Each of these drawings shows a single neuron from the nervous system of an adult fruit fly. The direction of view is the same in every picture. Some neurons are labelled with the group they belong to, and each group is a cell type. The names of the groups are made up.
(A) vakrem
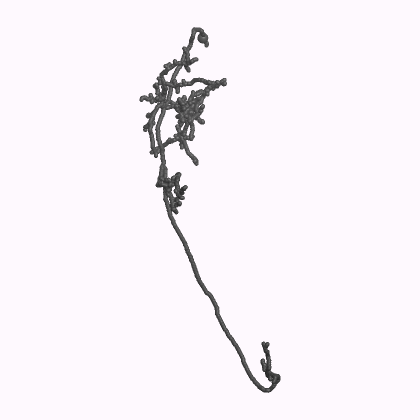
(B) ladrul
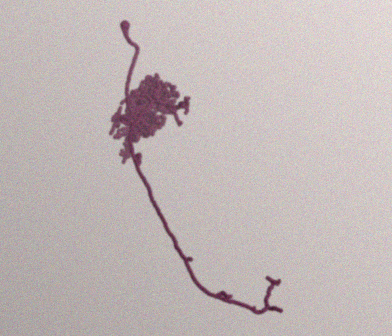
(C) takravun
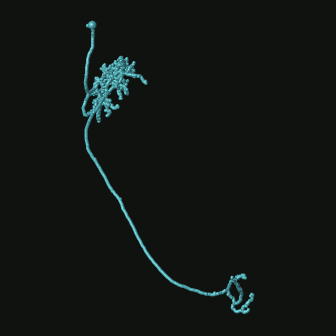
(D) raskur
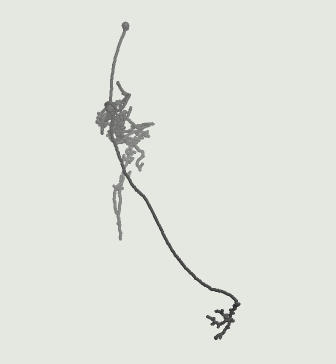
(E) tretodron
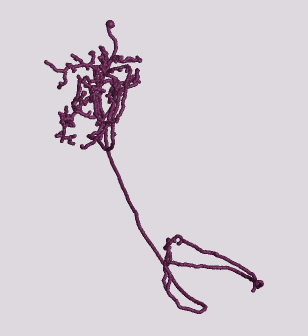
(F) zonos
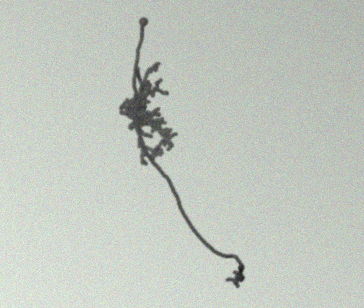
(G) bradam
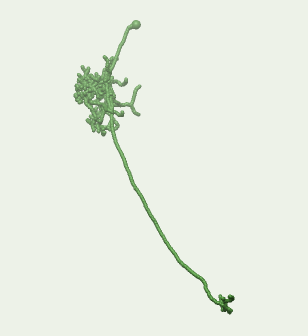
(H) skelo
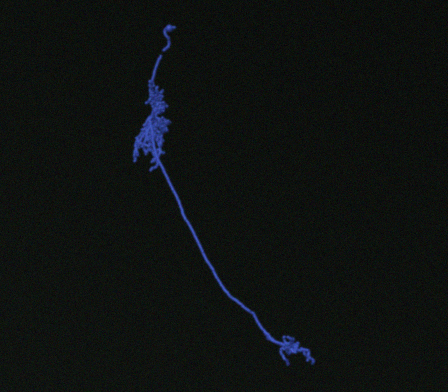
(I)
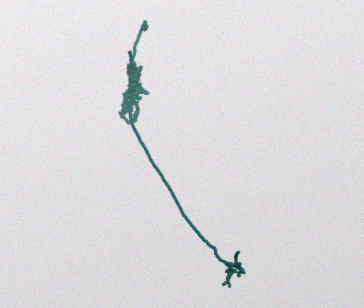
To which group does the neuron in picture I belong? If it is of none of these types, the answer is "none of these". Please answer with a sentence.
It belongs to skelo.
